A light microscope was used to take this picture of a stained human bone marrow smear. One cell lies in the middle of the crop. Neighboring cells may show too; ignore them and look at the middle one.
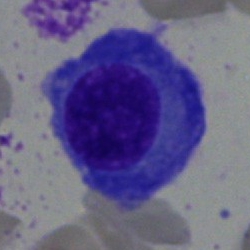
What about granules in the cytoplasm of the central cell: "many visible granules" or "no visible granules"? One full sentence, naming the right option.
No granules can be seen in the cytoplasm of this cell.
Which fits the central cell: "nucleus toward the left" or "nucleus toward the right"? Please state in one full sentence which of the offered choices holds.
To the right of the nucleus lies the bulk of the cytoplasm.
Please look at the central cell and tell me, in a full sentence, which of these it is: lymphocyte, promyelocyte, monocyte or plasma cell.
The identification for the central cell is a plasma cell.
